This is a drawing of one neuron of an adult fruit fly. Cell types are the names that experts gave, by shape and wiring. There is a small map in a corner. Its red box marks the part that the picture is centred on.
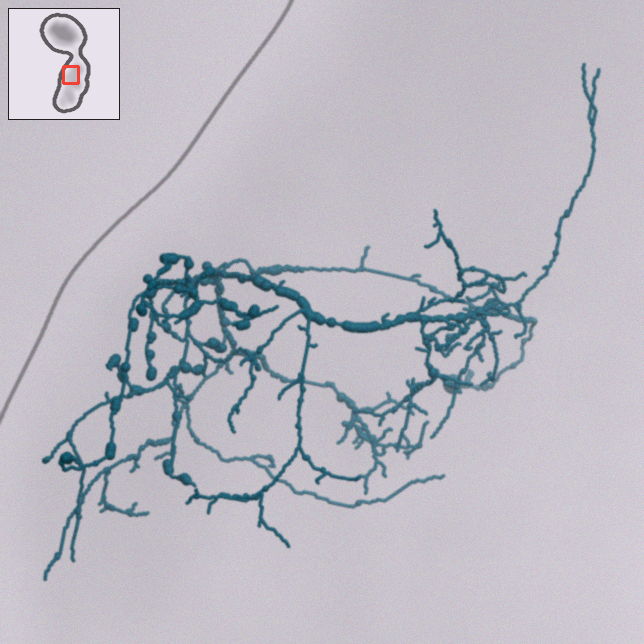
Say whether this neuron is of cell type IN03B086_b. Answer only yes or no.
no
